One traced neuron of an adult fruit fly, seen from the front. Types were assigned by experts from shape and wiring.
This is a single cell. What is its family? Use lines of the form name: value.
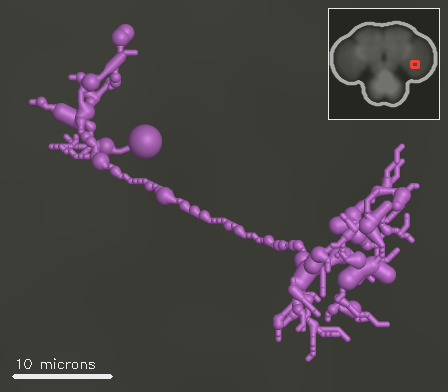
family: T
